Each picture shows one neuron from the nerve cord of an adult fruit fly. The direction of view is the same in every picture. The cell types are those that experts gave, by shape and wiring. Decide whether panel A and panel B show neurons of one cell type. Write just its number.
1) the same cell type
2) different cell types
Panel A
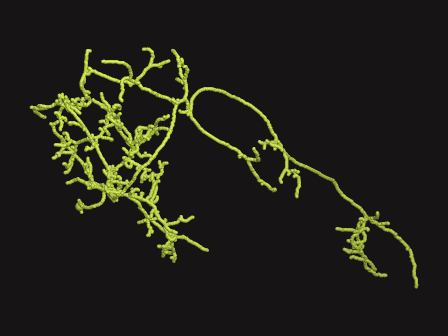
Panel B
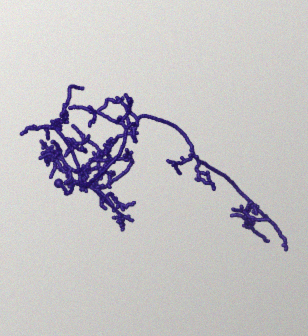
1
